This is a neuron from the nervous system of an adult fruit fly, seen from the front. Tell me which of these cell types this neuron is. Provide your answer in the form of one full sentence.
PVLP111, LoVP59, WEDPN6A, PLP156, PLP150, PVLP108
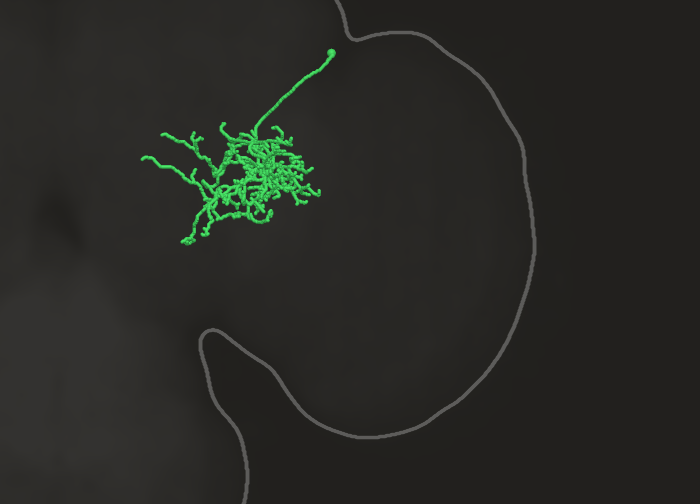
The cell type that fits this neuron is PVLP108.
